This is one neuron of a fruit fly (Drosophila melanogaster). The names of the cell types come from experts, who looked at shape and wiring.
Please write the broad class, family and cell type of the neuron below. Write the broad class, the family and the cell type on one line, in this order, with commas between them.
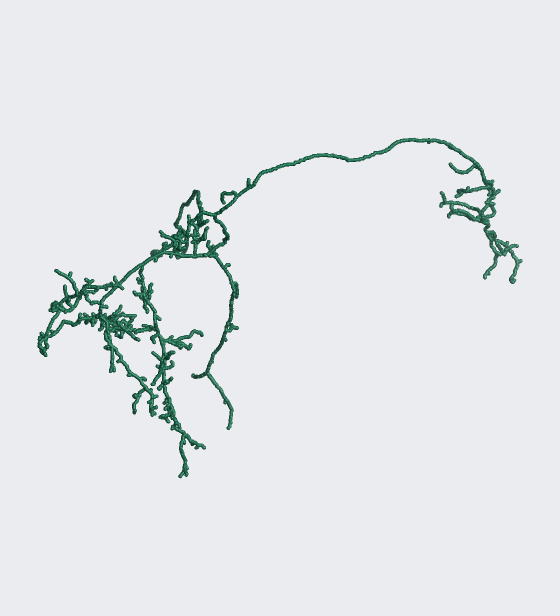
central-brain intrinsic neuron, hemilineage DM4_dorsal, pC1_2b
